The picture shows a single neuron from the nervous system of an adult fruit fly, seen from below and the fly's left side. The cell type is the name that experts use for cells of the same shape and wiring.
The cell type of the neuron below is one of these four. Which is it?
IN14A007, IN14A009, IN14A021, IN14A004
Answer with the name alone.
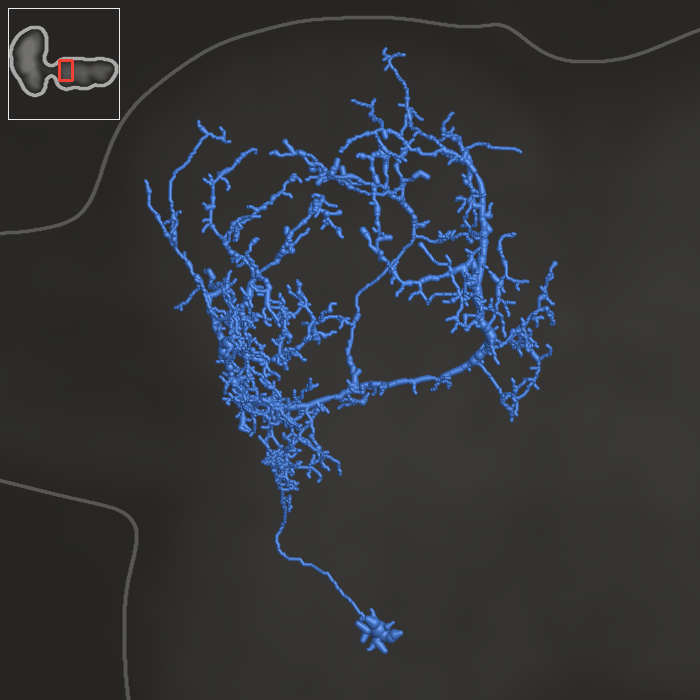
IN14A004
